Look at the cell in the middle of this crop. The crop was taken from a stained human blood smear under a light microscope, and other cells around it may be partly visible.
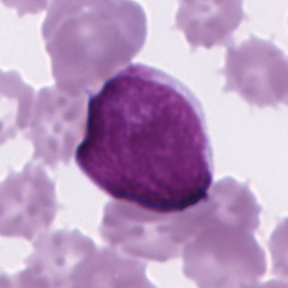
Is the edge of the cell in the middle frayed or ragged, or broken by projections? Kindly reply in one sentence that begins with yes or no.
No, the border of this cell is smooth instead of ragged.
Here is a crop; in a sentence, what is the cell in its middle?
The cell featured at the centre of this crop is a blast.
